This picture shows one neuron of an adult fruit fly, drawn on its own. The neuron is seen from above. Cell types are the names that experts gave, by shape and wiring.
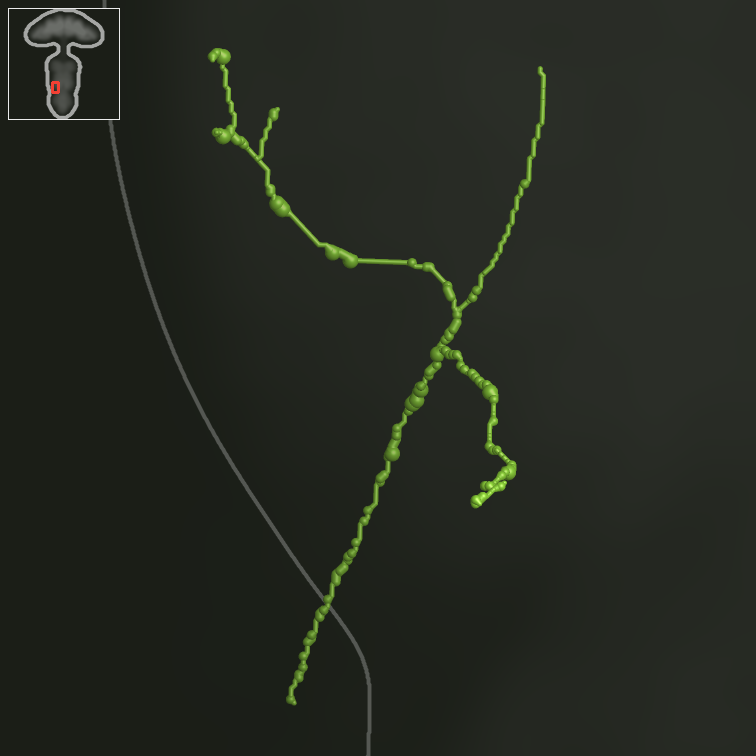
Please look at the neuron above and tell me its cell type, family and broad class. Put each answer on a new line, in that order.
SNpp51
class mechanosensory proprioceptive
sensory neuron entering the nerve cord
